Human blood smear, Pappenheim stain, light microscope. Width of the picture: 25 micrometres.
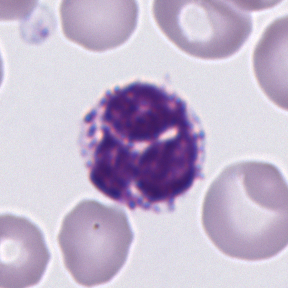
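Basophil: the central cell, about 11 micrometres across. Pale clefts split the dark nuclear mass into several lobes, while granules lying over the nucleus blur its outline. Single dark granules stud the rim all round, and very little cytoplasm shows, only a pale pinkish tint between the granules at the edge.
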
